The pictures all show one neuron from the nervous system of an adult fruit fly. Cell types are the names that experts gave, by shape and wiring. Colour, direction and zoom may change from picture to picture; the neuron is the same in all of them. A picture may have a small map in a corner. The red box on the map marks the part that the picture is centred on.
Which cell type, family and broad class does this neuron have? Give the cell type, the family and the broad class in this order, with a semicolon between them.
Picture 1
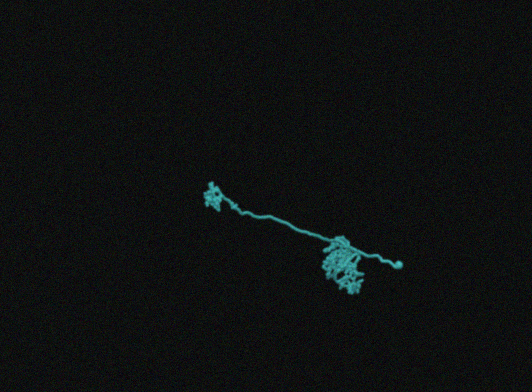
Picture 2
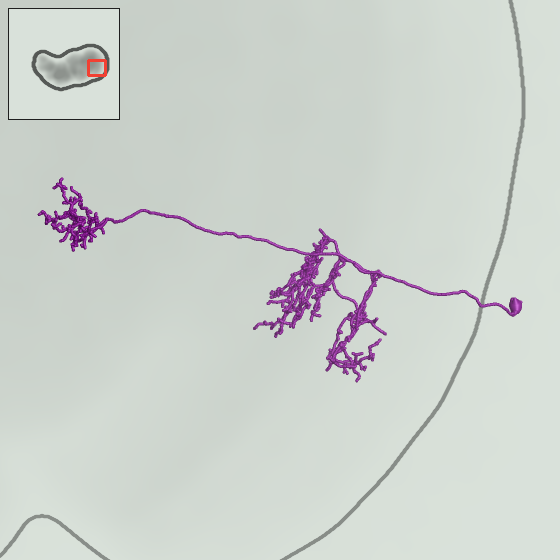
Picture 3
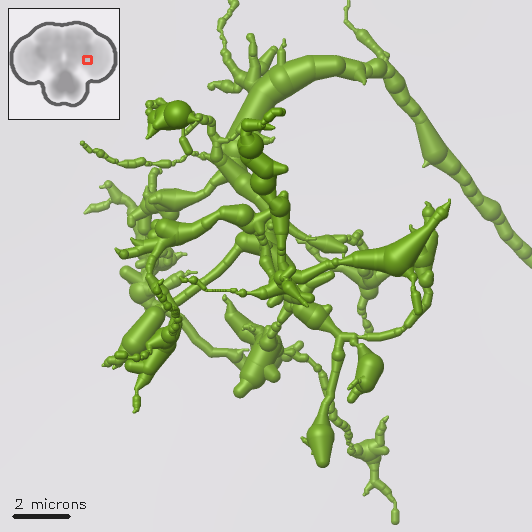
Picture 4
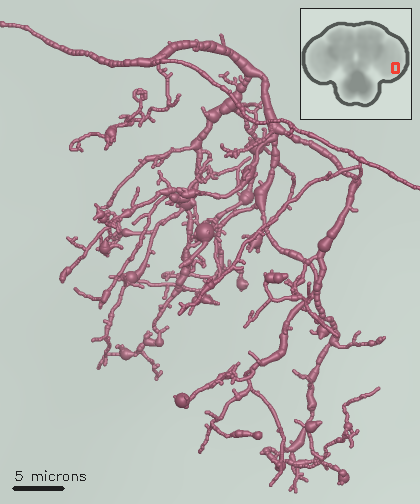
Tm38; Tm; optic-lobe intrinsic neuron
